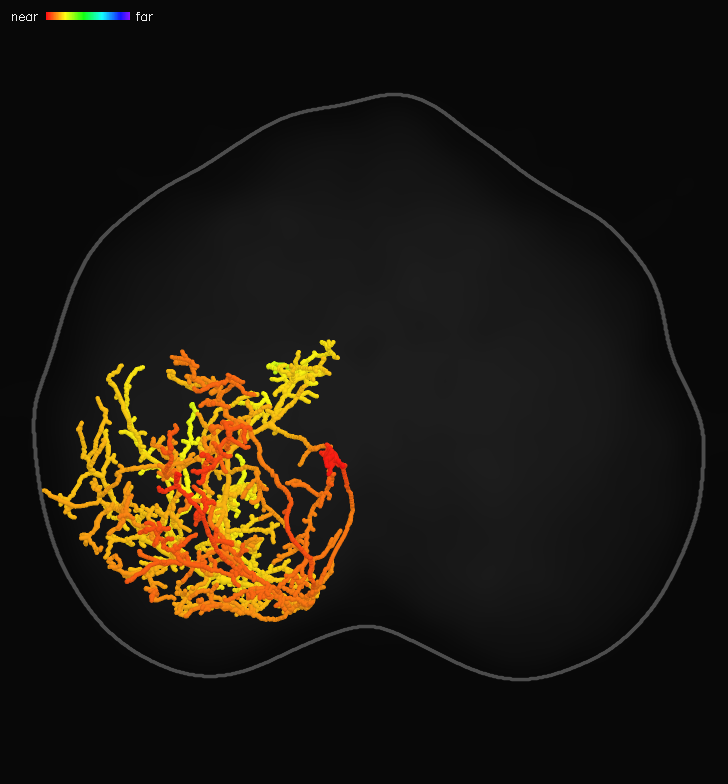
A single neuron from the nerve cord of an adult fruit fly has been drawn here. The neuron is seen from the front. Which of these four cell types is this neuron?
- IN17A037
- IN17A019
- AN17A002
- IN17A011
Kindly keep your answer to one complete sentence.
Cell type IN17A019 is what this neuron is.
